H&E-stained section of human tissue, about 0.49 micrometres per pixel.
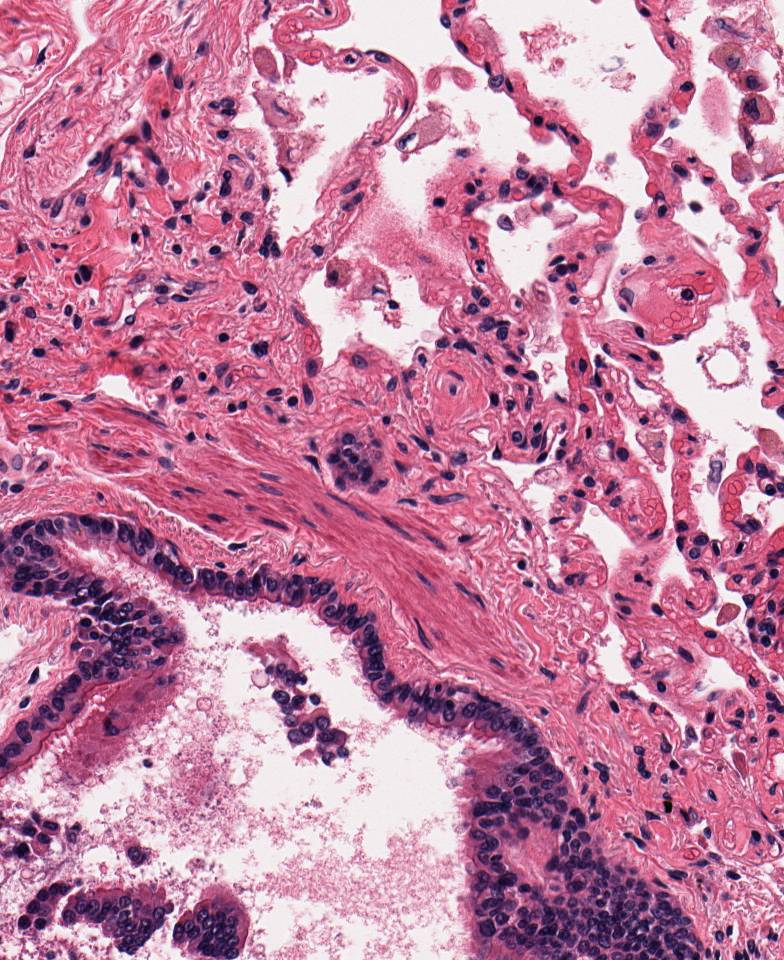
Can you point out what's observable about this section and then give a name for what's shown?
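A large lumen lies lower left, thin-walled air spaces upper right. The walls between them contain capillaries holding red blood cells. Wavy pink collagenous stroma, with scattered nuclei, fills the upper left. The lumen contains detached dark-nucleated epithelial clusters and pale pink granular material. This is lung.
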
